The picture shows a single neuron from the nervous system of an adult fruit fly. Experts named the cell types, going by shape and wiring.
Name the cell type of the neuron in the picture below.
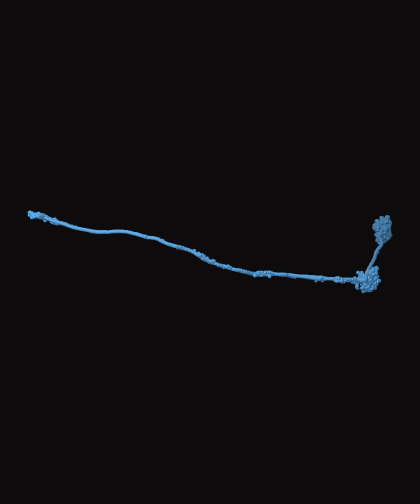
L1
